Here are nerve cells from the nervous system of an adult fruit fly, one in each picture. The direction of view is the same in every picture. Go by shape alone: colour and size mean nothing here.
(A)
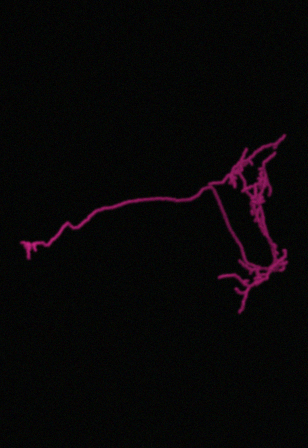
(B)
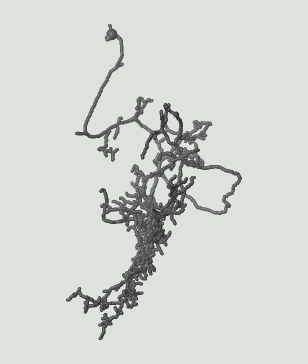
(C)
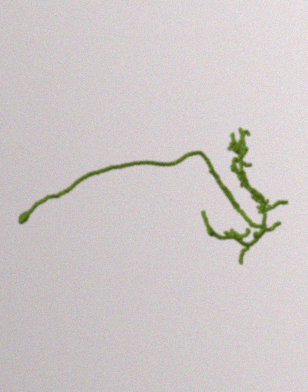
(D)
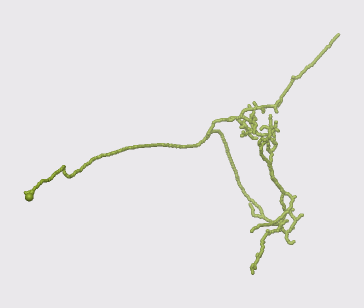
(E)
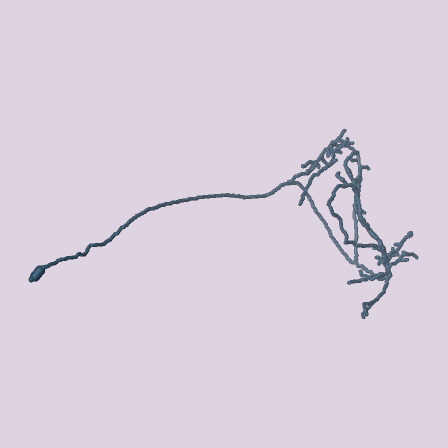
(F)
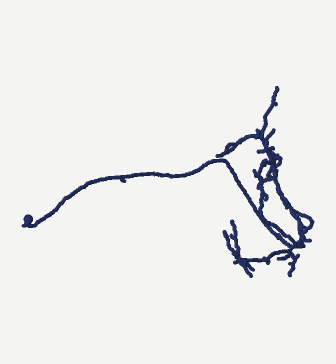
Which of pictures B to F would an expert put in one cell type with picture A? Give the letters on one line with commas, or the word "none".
C, D, E, F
